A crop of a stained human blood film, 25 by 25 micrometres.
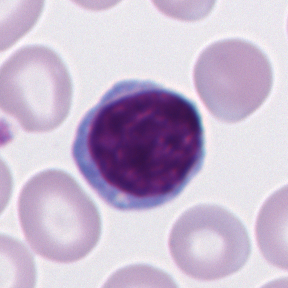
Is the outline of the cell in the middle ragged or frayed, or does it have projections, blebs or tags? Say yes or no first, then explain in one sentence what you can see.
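No. The cell outline is smooth, without surface projections.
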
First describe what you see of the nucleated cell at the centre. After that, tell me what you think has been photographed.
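In the cell at the centre, no distinct nucleoli can be seen in the nucleus. The surrounding cytoplasm is pale blue and shows no visible granules. Its rim is broadest on the left side of the cell. The cell is a typical lymphocyte.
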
